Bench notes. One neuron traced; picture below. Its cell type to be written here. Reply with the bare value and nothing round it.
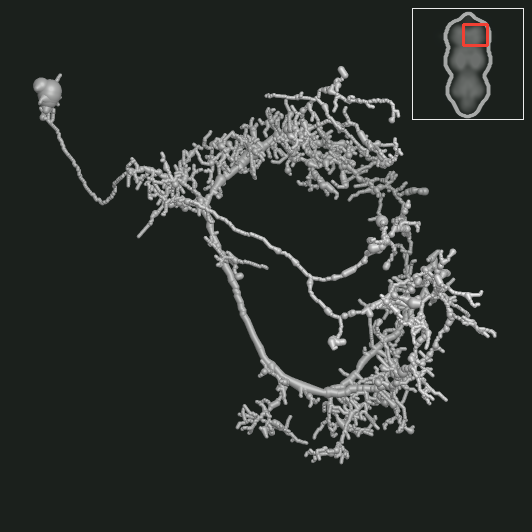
IN14A004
